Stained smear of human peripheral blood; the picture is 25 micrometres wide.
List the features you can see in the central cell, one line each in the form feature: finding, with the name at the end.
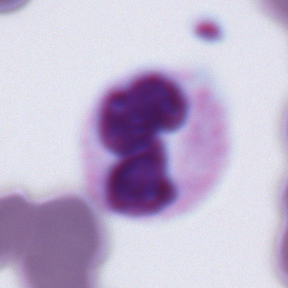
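Outline: roughly round, smooth
Nucleus: upper and lower mass joined by a broad connection
Chromatin: dark purple, densely clumped
Granules: fine, faint, pinkish only; no coarse granules
Identity: segmented neutrophil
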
